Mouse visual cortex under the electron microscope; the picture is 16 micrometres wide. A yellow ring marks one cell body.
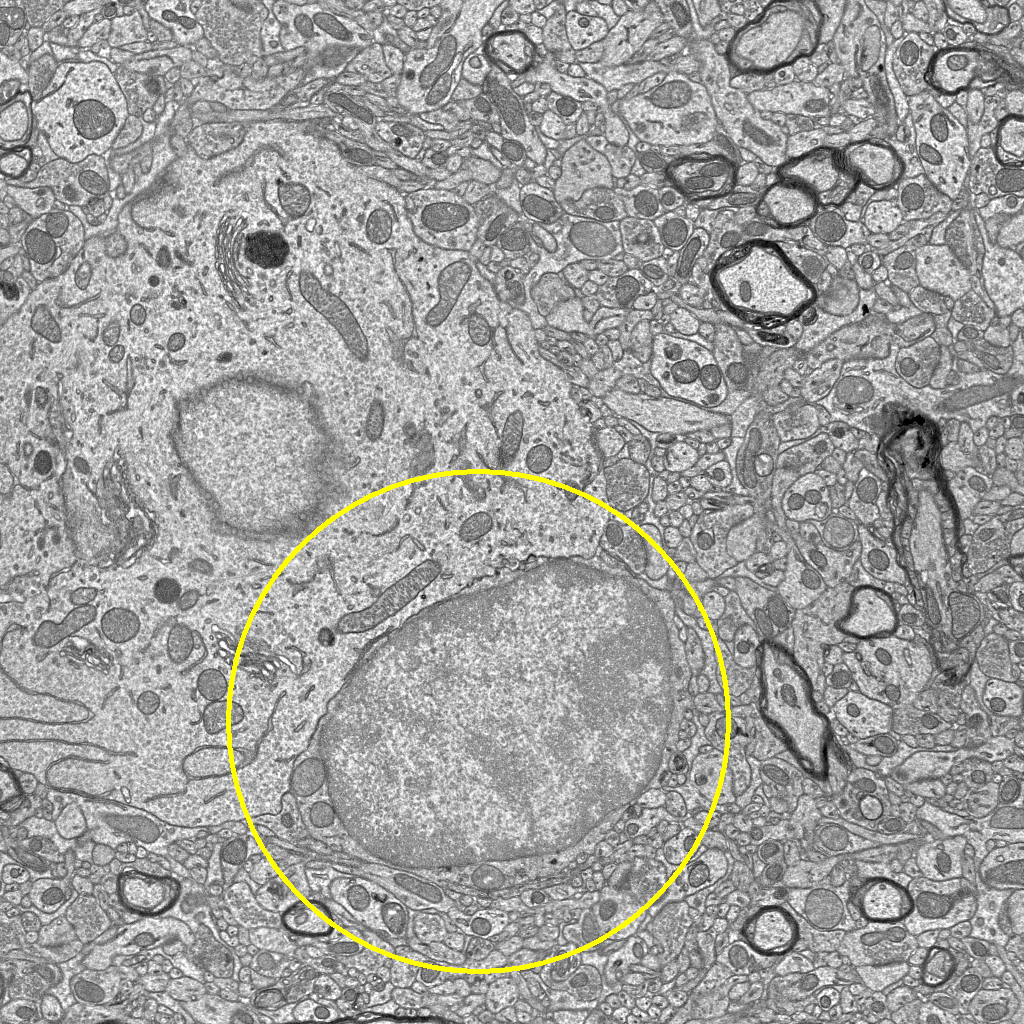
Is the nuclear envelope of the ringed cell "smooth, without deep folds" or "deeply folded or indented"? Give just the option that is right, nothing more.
Smooth, without deep folds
